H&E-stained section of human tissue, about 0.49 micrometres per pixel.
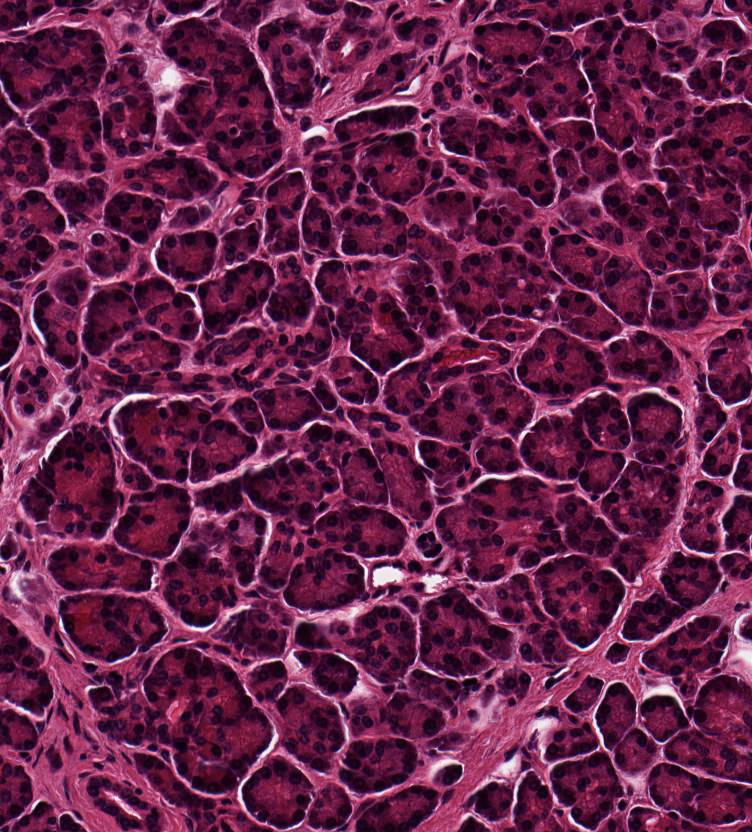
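Pancreas: closely packed, rounded glandular acini fill the whole field, grouped into lobules that thin septa of pink fibrous tissue divide. Looking closer, each acinus has round, dark nuclei at its outer edge, and its cells show deeply stained, dense purple-red cytoplasm.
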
